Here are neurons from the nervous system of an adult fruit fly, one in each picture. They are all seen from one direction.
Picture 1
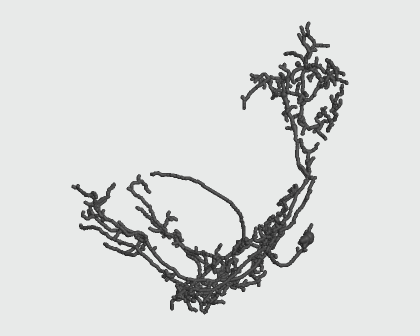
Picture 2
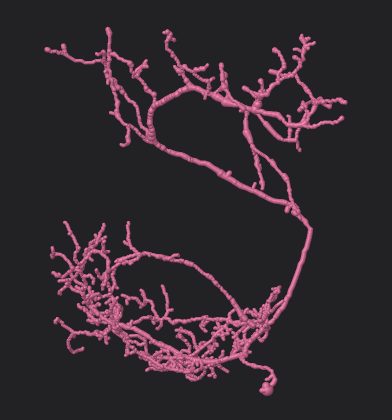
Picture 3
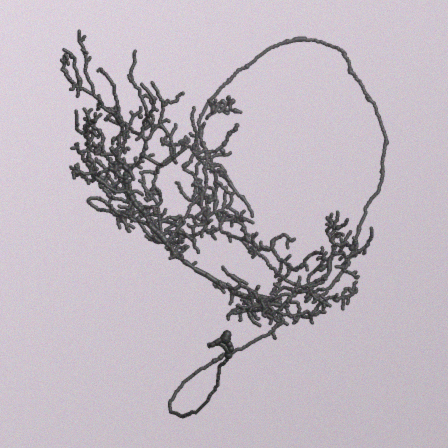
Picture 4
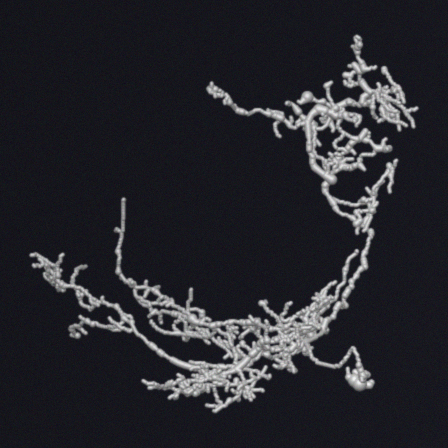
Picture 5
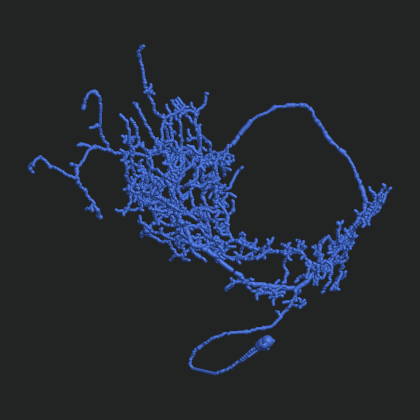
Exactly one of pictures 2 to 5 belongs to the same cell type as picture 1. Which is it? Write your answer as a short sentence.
Picture 4 shows a neuron of the same cell type.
